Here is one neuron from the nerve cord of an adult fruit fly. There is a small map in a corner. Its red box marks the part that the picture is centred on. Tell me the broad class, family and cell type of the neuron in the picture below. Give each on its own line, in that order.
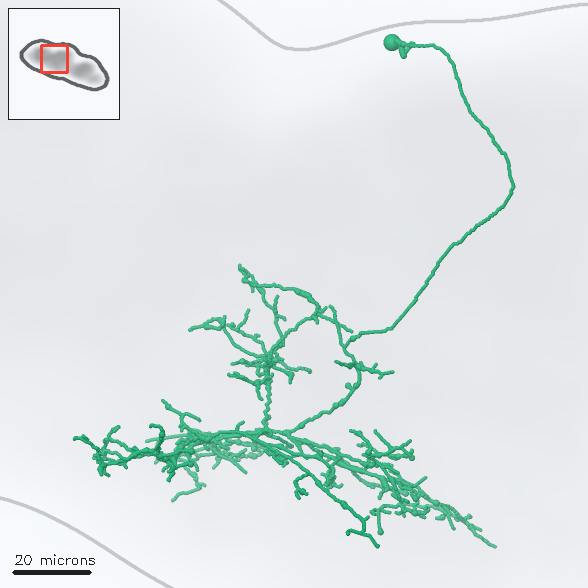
nerve-cord intrinsic neuron
hemilineage 00A
IN00A047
